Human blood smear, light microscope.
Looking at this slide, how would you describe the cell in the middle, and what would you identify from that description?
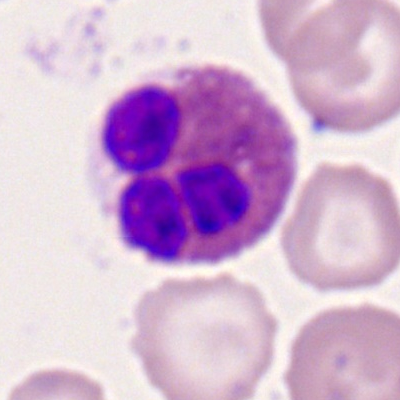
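The nuclear lobes, I notice, stain a deep purple, and their chromatin is dense and condensed. I can't make out any nucleoli in them. They sit toward the left side of the cell, leaving most of the cytoplasm on the right, and that cytoplasm is pinkish-lilac. This one, then, is an eosinophil.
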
